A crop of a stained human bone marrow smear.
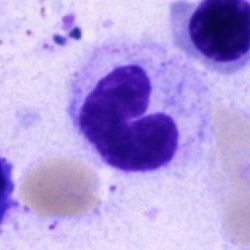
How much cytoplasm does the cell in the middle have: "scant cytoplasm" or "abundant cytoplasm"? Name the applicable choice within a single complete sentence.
It is abundant cytoplasm that surrounds the nucleus of this cell.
